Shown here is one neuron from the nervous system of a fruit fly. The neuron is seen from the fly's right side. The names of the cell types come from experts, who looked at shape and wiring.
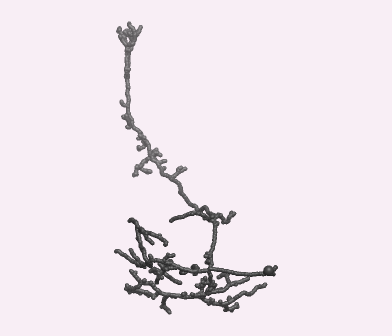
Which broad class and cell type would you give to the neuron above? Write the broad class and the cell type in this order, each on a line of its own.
central-brain intrinsic neuron
GNG461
